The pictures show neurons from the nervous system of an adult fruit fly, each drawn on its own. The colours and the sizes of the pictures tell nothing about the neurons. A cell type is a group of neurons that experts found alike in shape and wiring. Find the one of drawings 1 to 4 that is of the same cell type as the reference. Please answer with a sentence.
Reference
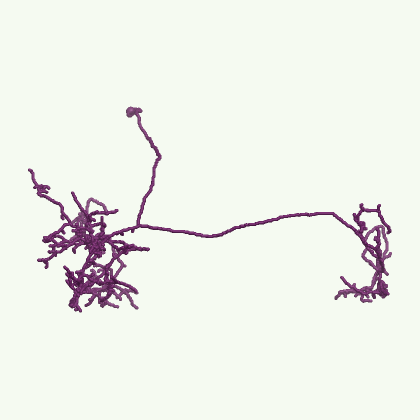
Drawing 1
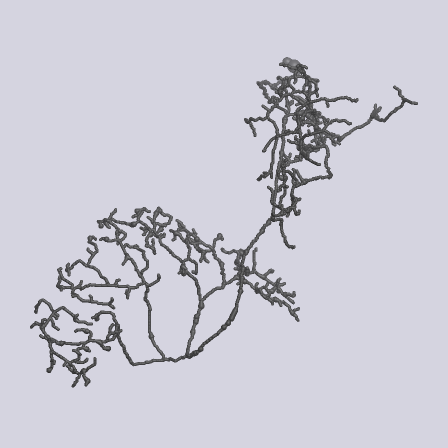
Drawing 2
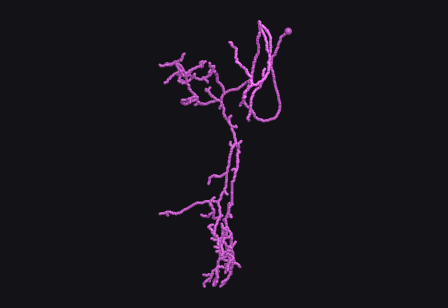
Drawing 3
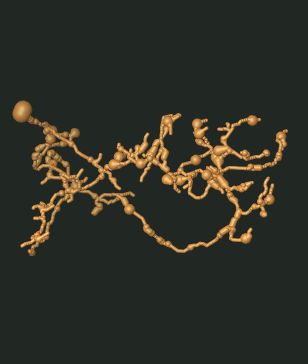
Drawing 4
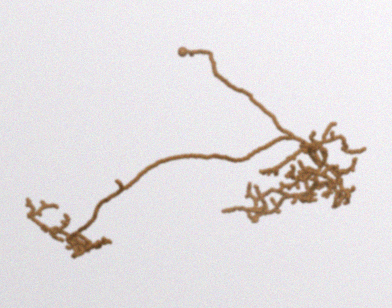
The neuron in drawing 4 is of the same cell type.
